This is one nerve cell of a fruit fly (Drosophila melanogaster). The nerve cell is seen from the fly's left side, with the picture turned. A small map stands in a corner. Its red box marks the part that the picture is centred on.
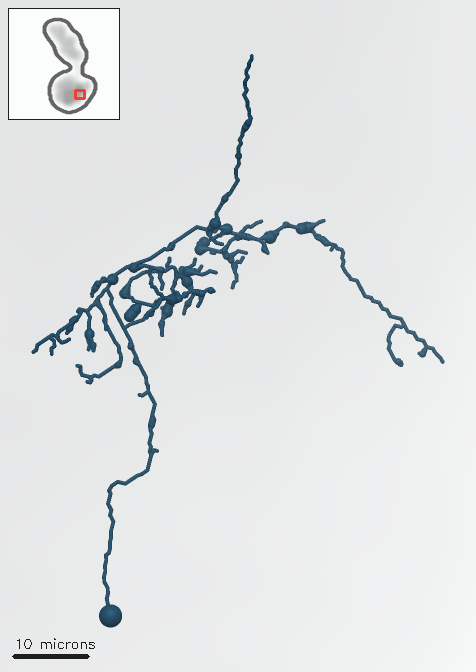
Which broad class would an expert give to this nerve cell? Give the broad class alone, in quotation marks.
"optic-lobe intrinsic neuron"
